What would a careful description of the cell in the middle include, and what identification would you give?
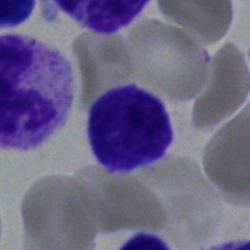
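Look first at the outline: it is roughly round. Almost the entire cell is taken up by the nucleus. Its chromatin is dense and stains a deep violet. Search as you like, you won't find any granules in this cell. This is a lymphocyte.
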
